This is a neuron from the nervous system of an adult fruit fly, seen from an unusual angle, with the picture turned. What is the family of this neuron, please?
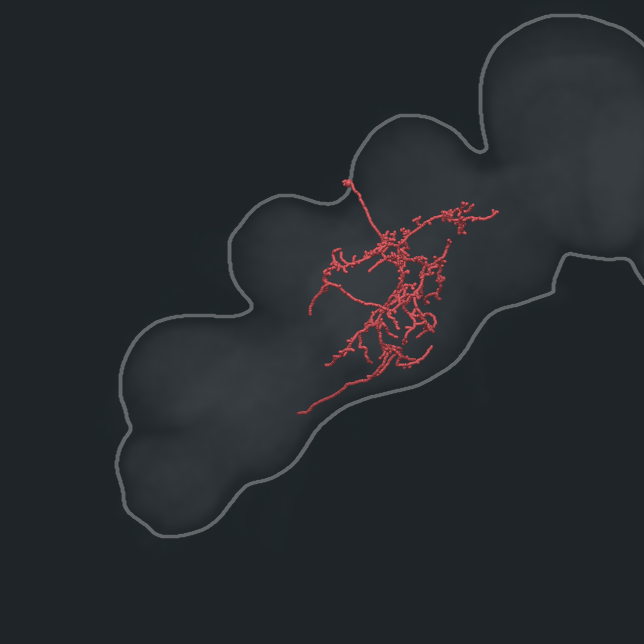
hemilineage 12A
